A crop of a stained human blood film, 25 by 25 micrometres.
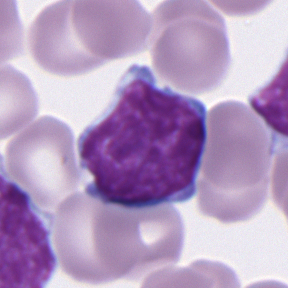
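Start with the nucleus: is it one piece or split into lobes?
It is a single mass with no lobes, about 11 micrometres across, in a cell about 12 micrometres across.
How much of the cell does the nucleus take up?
About 80% of the cell's area, so the pale blue cytoplasm forms only a thin rim around it.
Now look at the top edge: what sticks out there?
A small pale blue tuft of cytoplasm.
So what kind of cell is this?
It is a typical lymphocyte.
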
